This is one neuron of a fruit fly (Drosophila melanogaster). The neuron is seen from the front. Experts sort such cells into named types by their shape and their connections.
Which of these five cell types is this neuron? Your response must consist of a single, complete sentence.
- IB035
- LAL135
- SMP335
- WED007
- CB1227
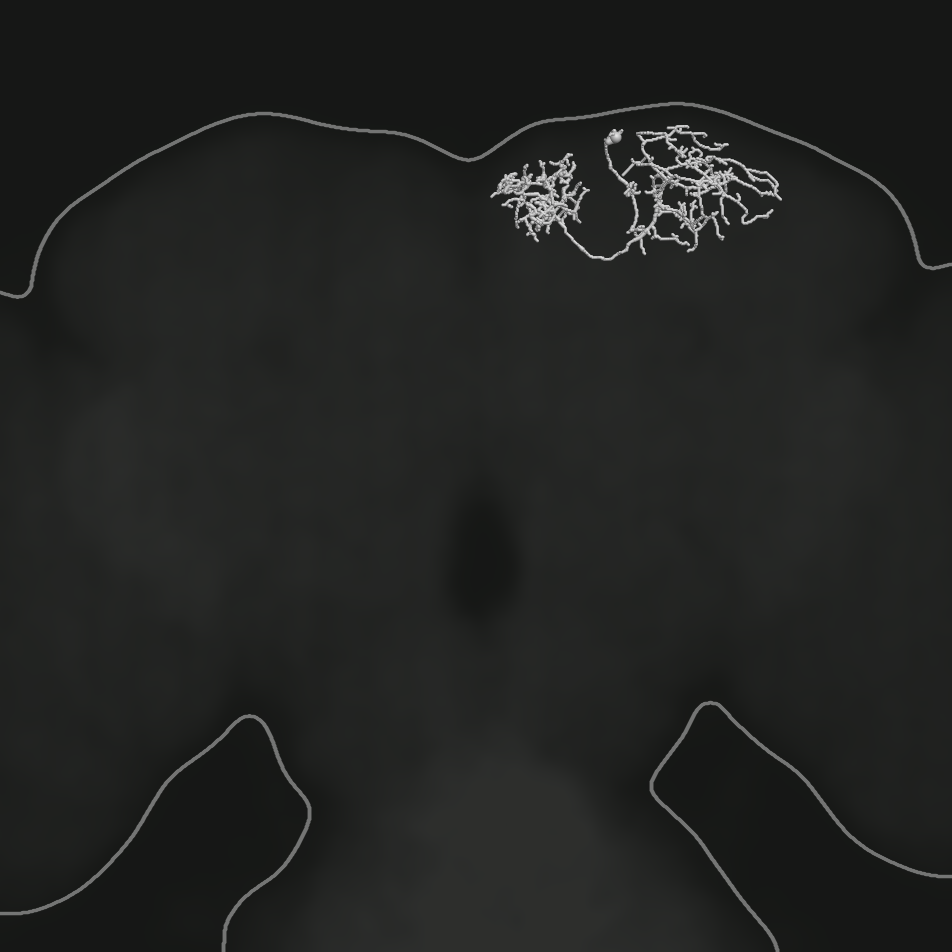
This neuron is included in the cell type SMP335.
